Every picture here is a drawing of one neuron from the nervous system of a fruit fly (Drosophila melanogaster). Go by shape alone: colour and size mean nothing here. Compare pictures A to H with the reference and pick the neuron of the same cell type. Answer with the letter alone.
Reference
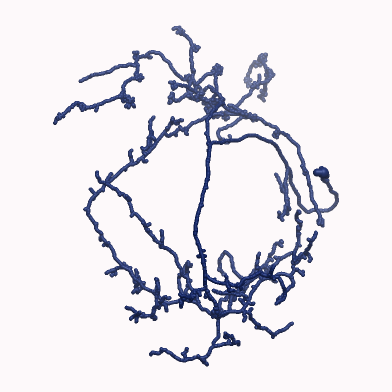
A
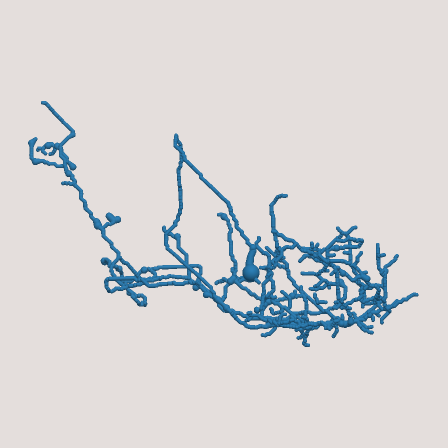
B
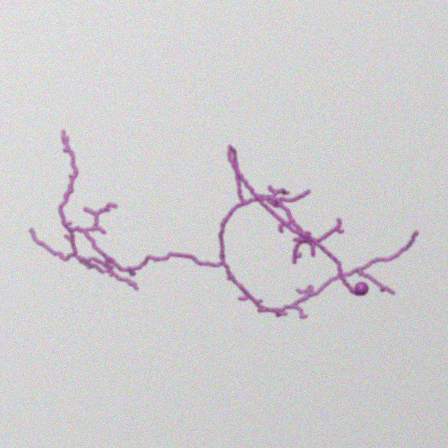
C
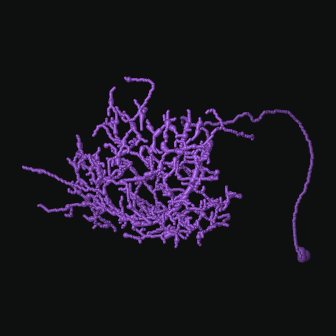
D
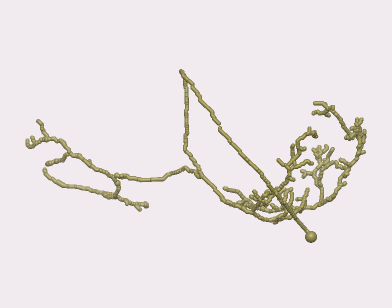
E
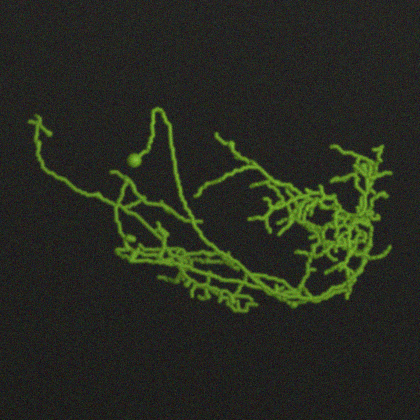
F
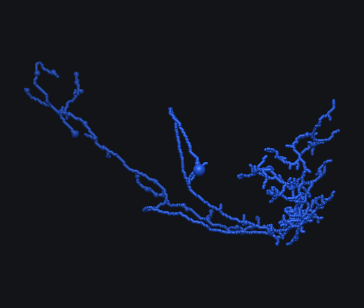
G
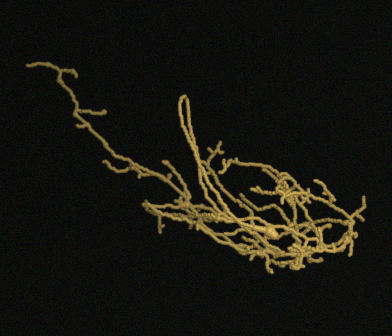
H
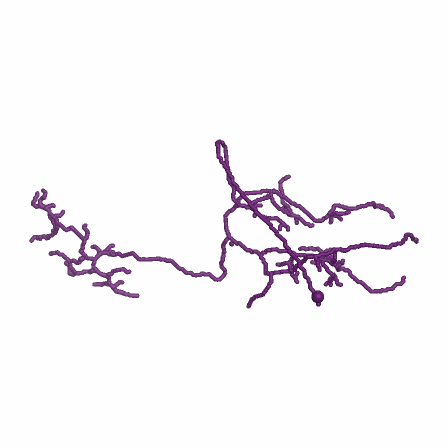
E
